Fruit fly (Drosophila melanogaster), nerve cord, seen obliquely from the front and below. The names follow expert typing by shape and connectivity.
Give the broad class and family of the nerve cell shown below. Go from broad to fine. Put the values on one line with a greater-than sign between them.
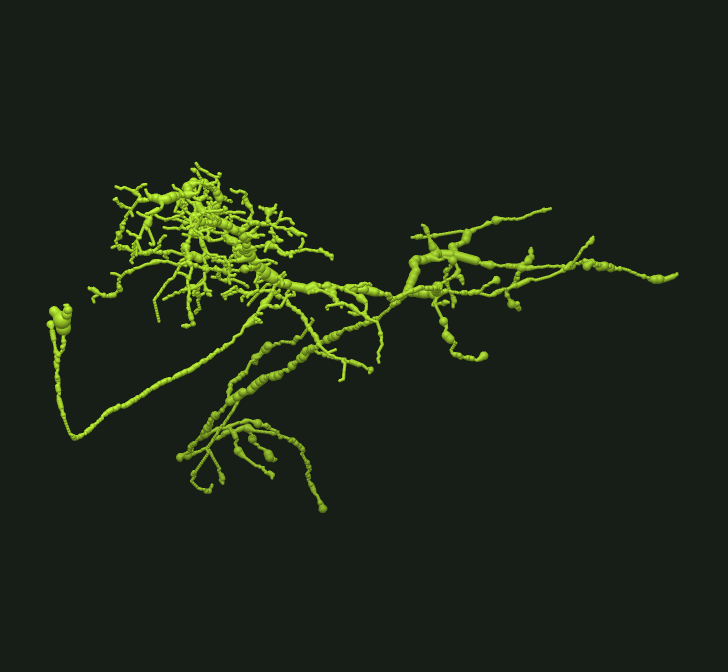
nerve-cord intrinsic neuron > hemilineage 08B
